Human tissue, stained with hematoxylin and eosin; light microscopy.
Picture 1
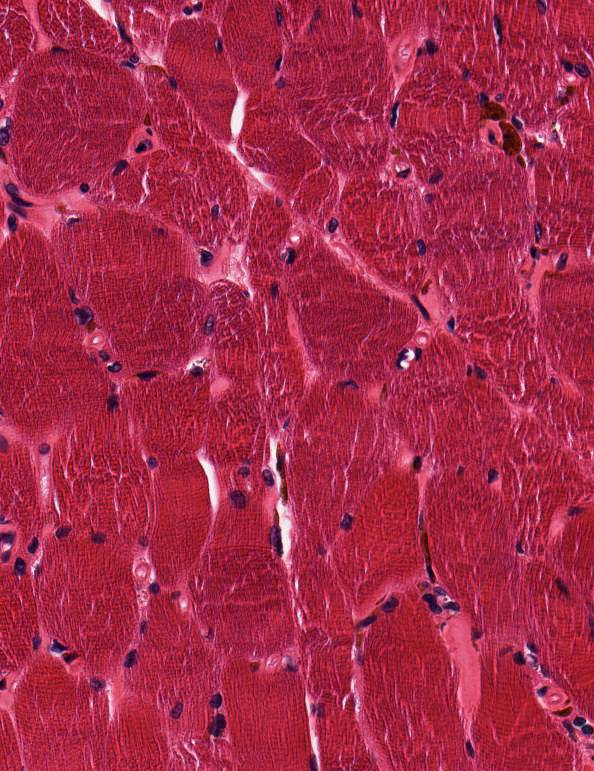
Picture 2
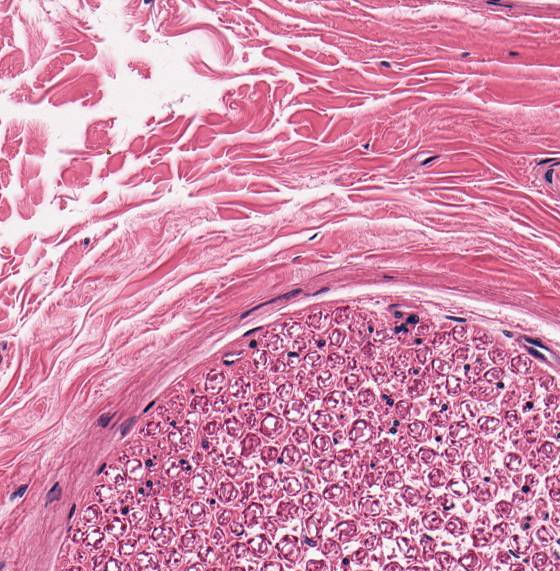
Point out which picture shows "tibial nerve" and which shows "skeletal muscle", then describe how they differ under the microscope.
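The skeletal muscle is in picture 1 and the tibial nerve in picture 2. In picture 1, fibres with deep red eosinophilic cytoplasm and a fine internal fibrillar texture are separated only by thin strands of pale pink connective tissue, and their dark nuclei lie at the edges rather than in the centres. Clumps of brown pigment lie between the fibres, most prominently toward the upper right. In picture 2, a rounded bundle packed with small circular profiles occupies the lower right: myelinated nerve fibres cut in cross-section, each a pale ring around a small central pink axon. Above and to the left of it, dense pink collagen runs in wavy bands curving parallel to the bundle's edge, with few thin, elongated nuclei.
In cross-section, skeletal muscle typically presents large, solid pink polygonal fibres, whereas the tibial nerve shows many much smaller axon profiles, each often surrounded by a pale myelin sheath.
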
